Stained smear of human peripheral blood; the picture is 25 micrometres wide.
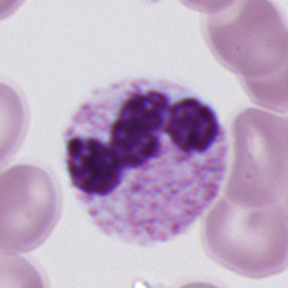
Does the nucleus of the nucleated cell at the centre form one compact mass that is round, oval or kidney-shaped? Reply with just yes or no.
No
